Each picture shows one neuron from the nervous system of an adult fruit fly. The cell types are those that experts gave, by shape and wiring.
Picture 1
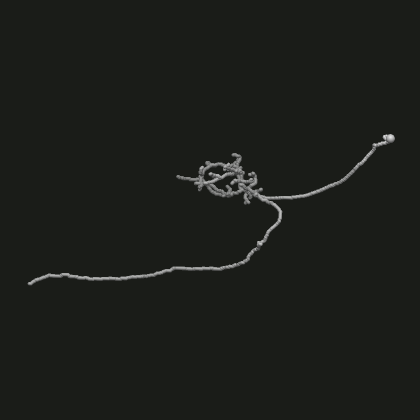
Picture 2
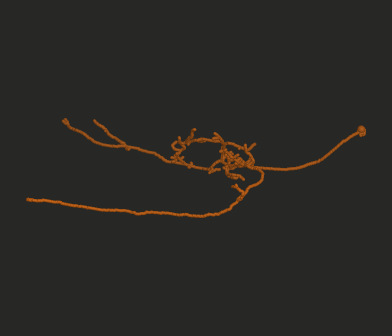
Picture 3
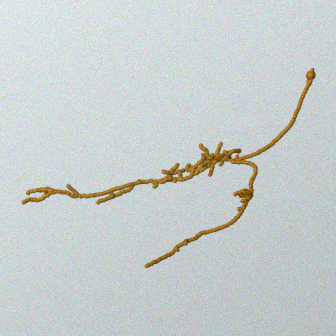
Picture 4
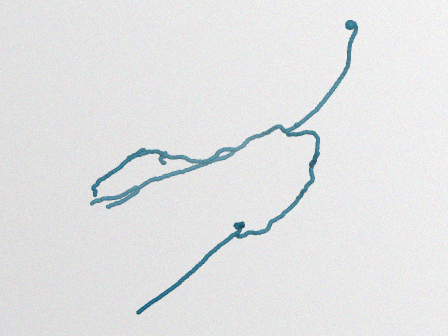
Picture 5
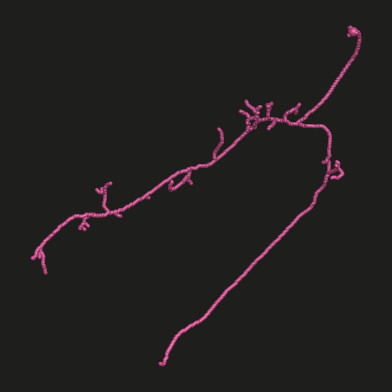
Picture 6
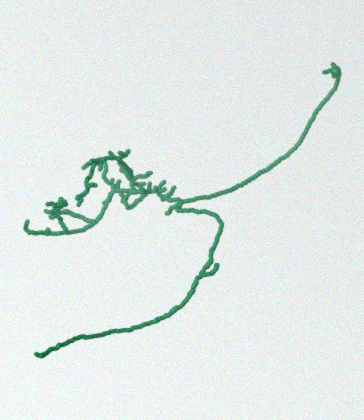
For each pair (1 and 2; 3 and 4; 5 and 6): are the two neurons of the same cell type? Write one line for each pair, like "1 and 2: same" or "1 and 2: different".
1 and 2: different
3 and 4: different
5 and 6: different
